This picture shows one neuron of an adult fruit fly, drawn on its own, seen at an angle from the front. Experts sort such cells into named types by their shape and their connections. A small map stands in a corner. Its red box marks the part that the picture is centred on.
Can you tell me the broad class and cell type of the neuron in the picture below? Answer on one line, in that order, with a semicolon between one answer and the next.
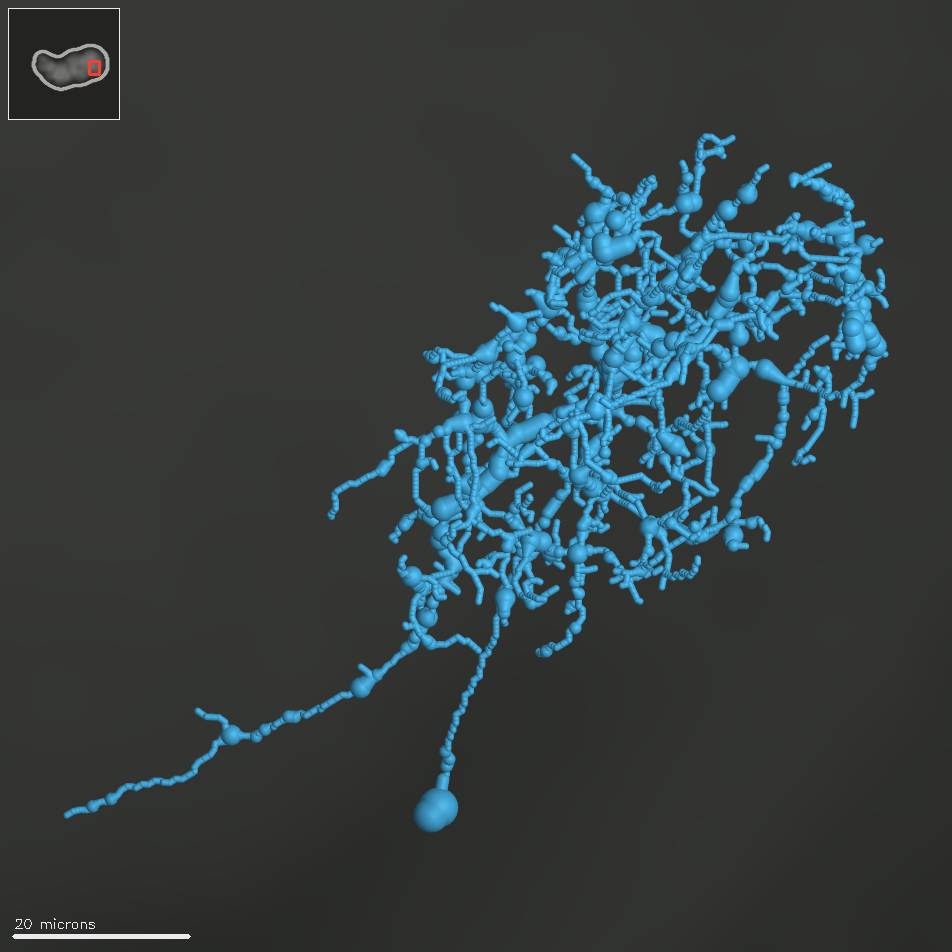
central-brain intrinsic neuron; CB3661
